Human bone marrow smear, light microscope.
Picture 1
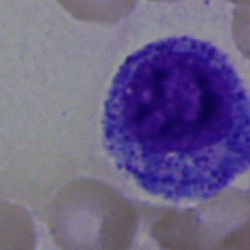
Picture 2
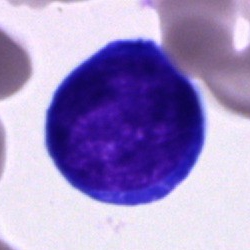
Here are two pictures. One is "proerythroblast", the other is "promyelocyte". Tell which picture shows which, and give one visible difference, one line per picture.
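In picture 1 we see a promyelocyte: Coarse dark blue-purple granules fill the cytoplasm.
In picture 2 we see a proerythroblast: No granules are seen in the cytoplasm.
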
